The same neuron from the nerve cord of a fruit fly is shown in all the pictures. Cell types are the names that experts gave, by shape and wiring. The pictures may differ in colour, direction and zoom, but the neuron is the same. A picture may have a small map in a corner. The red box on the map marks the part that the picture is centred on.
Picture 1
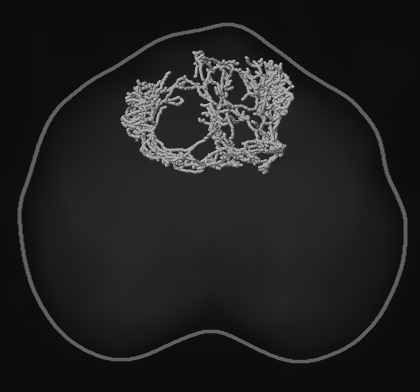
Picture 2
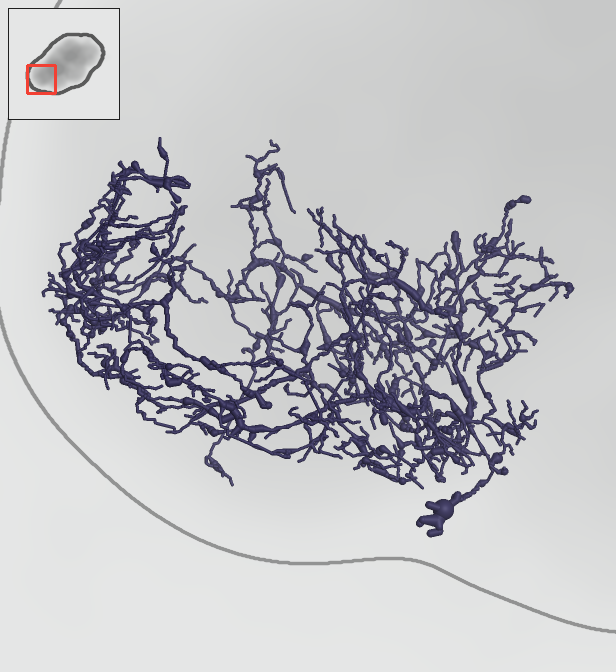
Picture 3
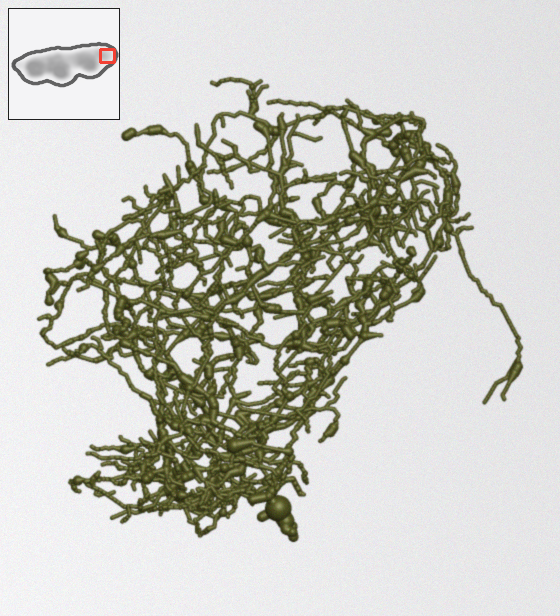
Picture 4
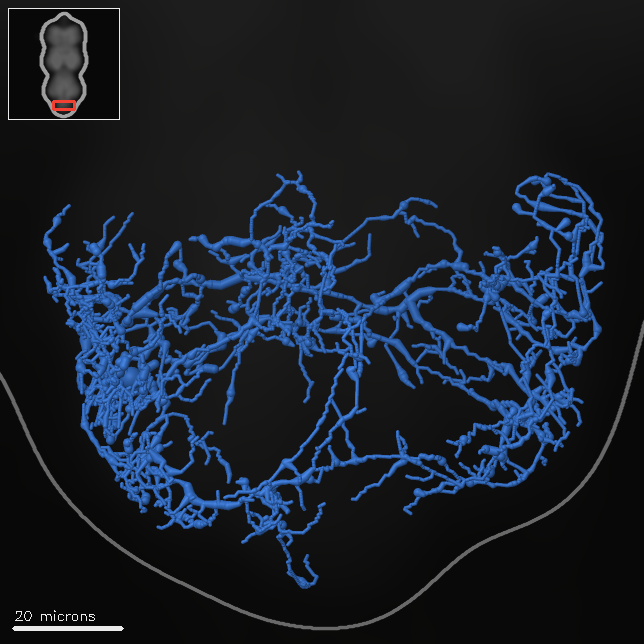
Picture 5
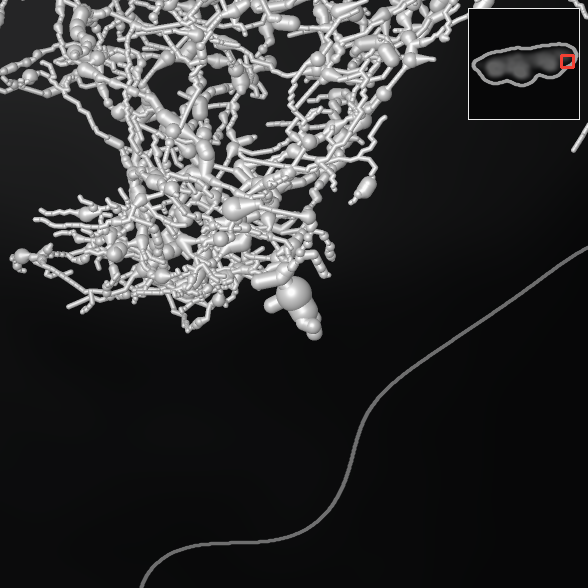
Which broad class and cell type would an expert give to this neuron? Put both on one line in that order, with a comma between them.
nerve-cord intrinsic neuron, INXXX197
